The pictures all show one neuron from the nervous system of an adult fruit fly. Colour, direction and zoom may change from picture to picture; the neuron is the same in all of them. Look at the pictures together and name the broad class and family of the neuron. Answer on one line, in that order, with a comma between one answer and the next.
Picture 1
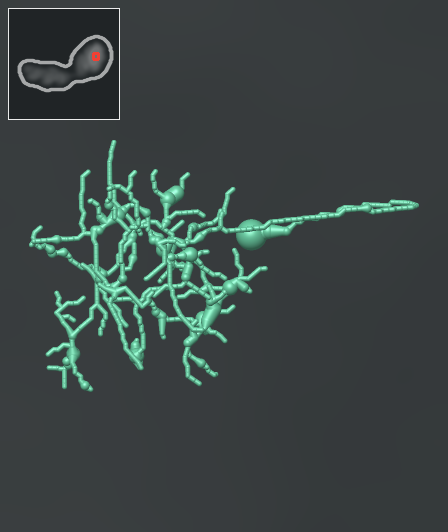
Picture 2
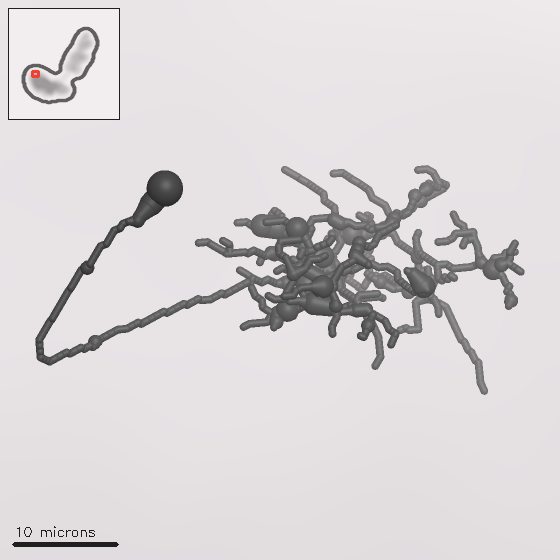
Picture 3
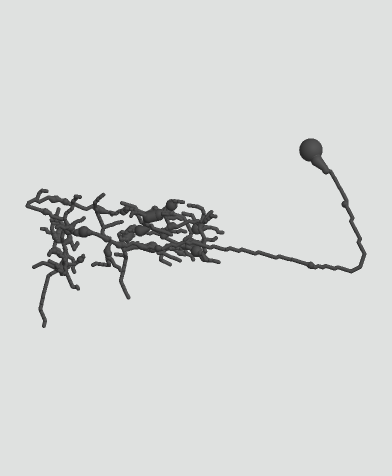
optic-lobe intrinsic neuron, Mi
